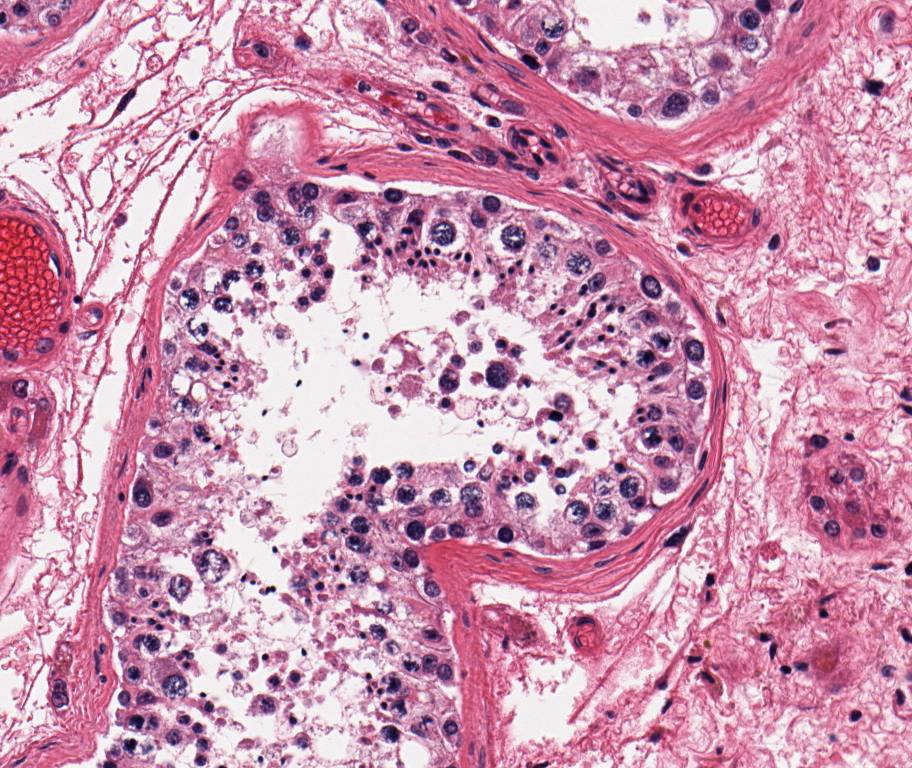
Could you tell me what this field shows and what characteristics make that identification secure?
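The structure at the centre is a seminiferous tubule. Several layers of cells line it, stacked from wall to lumen.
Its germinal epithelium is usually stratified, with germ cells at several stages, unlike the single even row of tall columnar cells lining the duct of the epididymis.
Many of these cells have large round nuclei with coarse, clumped chromatin; numerous small, dense, dark nuclei gather toward the lumen.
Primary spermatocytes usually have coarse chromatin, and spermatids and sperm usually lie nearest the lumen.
A thick pink layer of wavy fibres with flattened, elongated nuclei bounds the tubule.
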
